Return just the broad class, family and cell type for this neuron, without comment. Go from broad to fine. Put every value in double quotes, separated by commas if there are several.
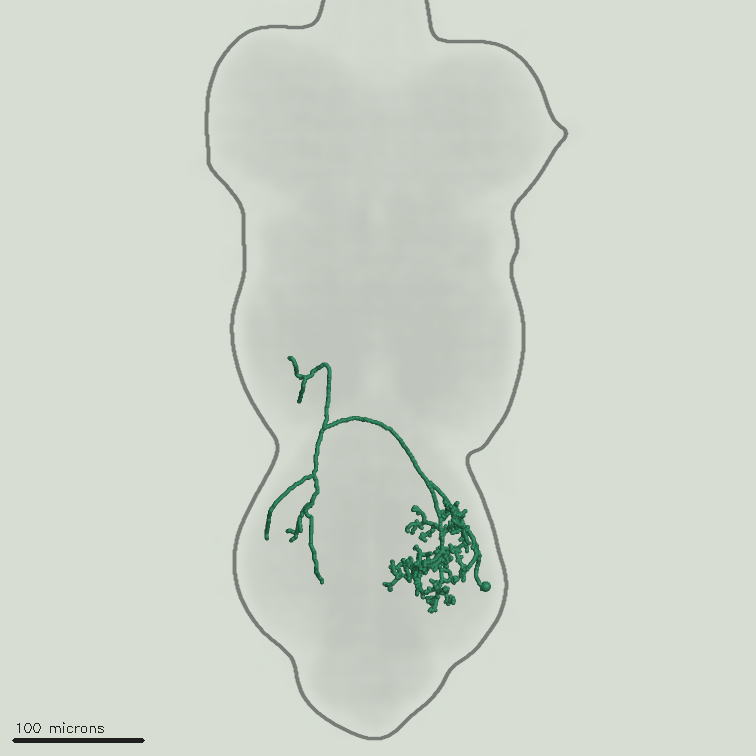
"nerve-cord intrinsic neuron", "hemilineage 08B", "IN08B065"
